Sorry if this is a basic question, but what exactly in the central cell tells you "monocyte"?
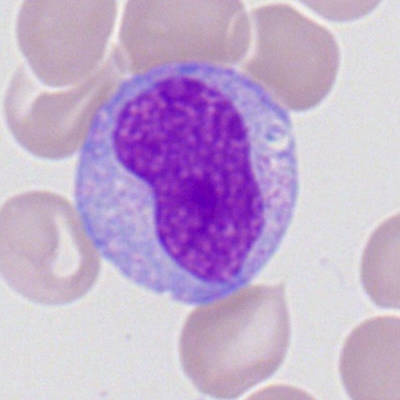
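This cell is a monocyte. Nucleus kidney-shaped, with a notch on its left side.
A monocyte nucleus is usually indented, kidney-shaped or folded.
Cytoplasm holds fine, dust-like pinkish-purple granules.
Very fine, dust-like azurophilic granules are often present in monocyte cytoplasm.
Cytoplasmic rim widest on the left side of the nucleus.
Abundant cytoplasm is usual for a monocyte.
Also present: a single small clear vacuole near the upper right edge of the cytoplasm.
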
